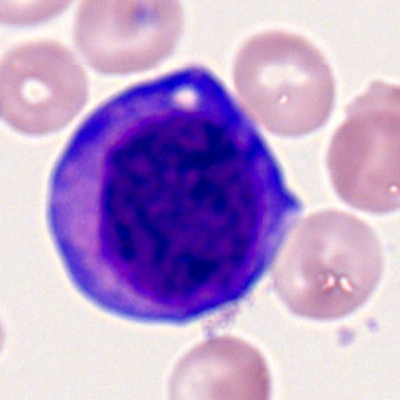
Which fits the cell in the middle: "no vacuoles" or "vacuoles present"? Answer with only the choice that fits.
Vacuoles present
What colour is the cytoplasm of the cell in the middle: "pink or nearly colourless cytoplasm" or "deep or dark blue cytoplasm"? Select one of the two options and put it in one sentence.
The cell's cytoplasm has a deep or dark blue colour.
